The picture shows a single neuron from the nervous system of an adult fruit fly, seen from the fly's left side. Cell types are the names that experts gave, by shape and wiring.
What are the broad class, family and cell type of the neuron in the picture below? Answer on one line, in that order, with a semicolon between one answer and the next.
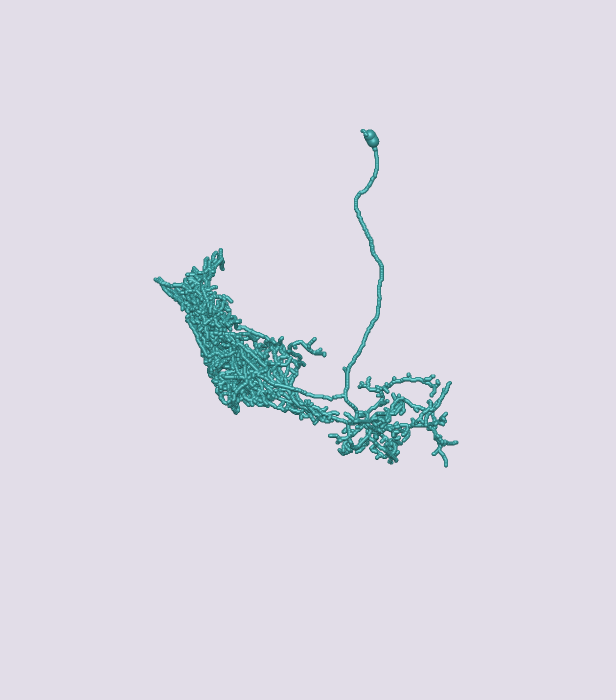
central-brain intrinsic neuron; hemilineage SMPpm1; LAL128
